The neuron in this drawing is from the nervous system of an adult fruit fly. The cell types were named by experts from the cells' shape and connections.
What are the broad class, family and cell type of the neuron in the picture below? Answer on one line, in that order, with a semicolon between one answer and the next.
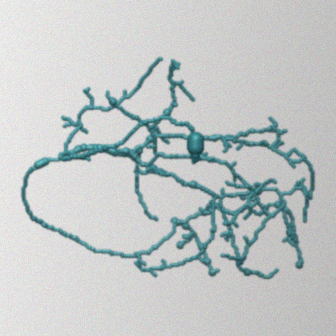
central-brain intrinsic neuron; hemilineage SLPal1; CB3506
